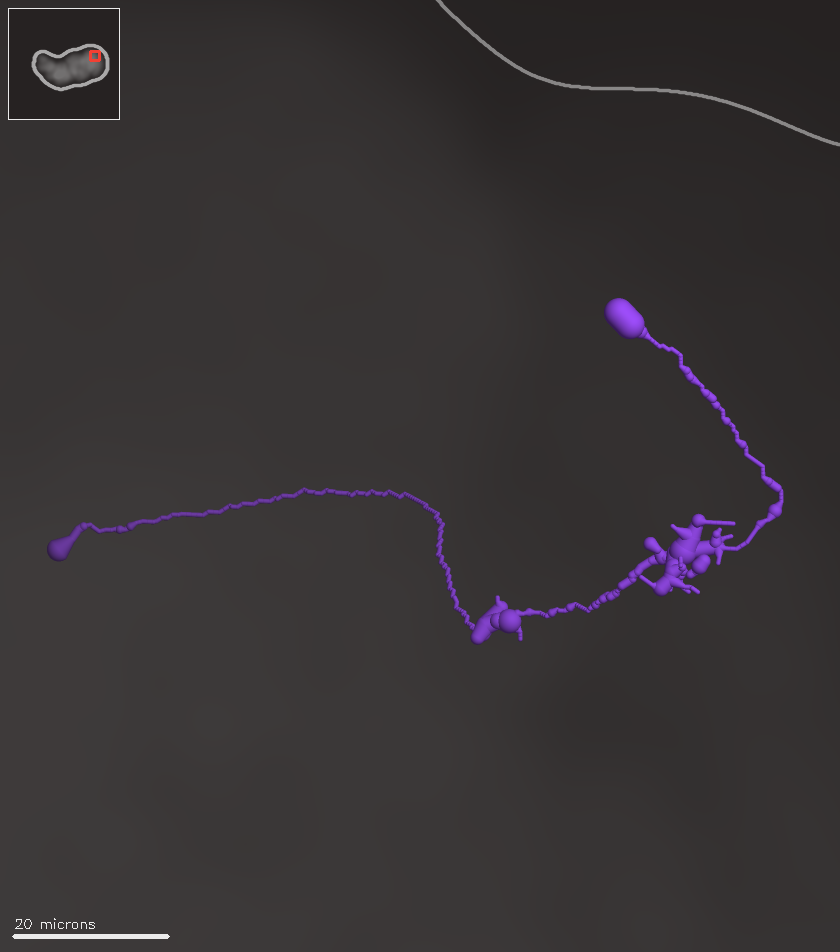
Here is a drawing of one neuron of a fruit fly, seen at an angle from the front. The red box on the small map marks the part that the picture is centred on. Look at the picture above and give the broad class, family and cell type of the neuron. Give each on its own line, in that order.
optic-lobe intrinsic neuron
Tm
Tm1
